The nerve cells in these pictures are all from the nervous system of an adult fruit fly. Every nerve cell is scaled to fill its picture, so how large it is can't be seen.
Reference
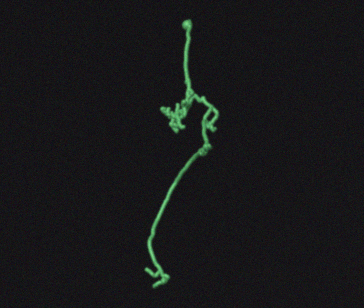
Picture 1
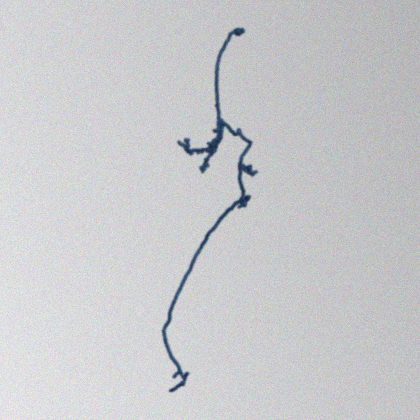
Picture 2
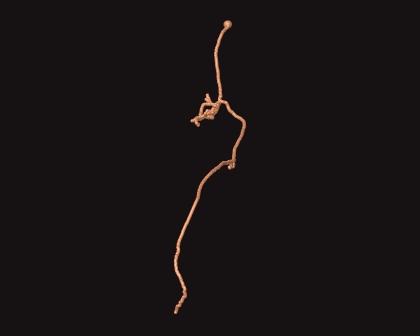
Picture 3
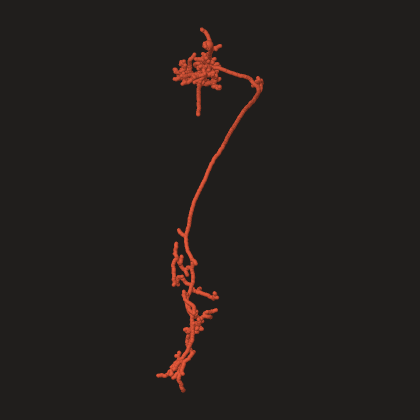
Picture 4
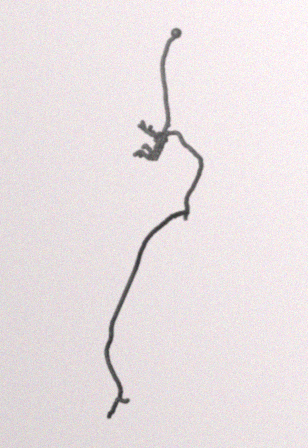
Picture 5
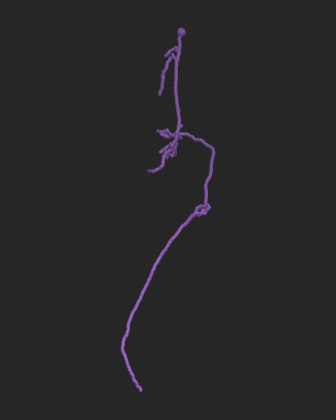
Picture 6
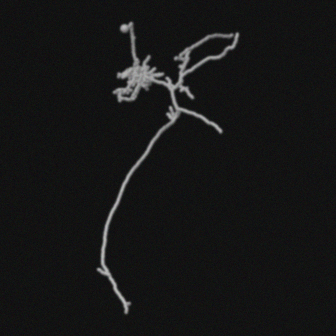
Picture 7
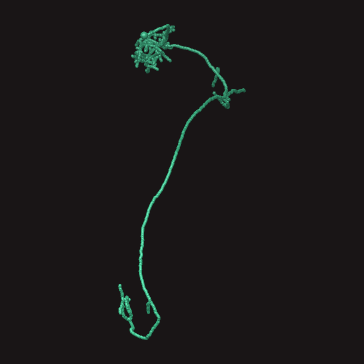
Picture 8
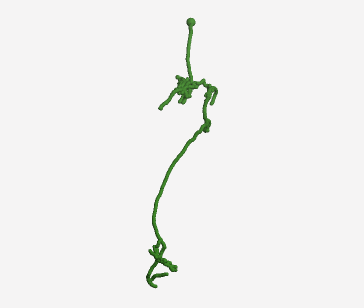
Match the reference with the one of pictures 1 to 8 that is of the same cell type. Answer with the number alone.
1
